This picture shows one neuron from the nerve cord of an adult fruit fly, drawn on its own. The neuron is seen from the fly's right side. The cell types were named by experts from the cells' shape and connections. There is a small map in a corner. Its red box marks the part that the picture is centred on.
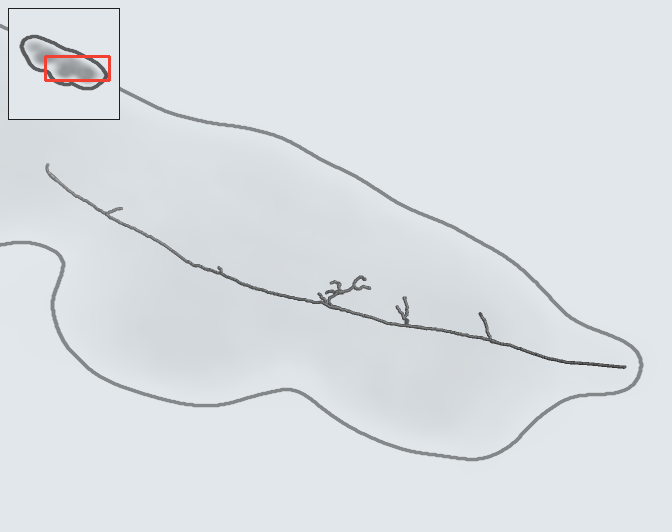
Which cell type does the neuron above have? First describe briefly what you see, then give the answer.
No cell body is drawn. There are a dozen or fewer branch ends. It is a descending neuron. The cell type is DNp35.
